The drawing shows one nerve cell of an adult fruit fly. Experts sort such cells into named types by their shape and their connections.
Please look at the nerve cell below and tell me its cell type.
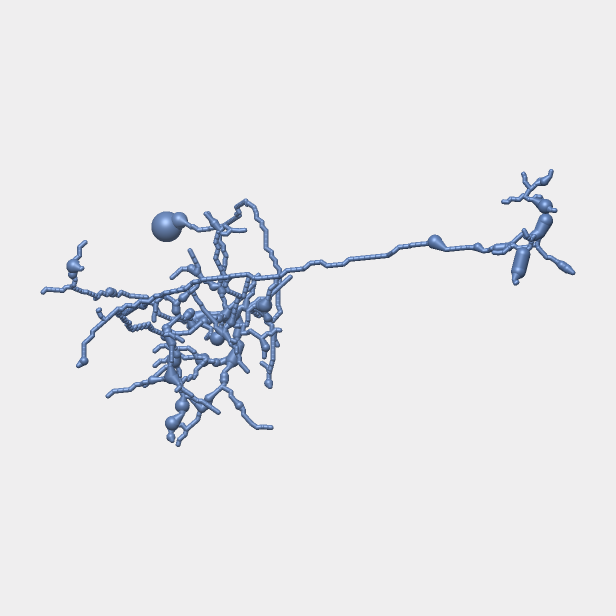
TmY10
